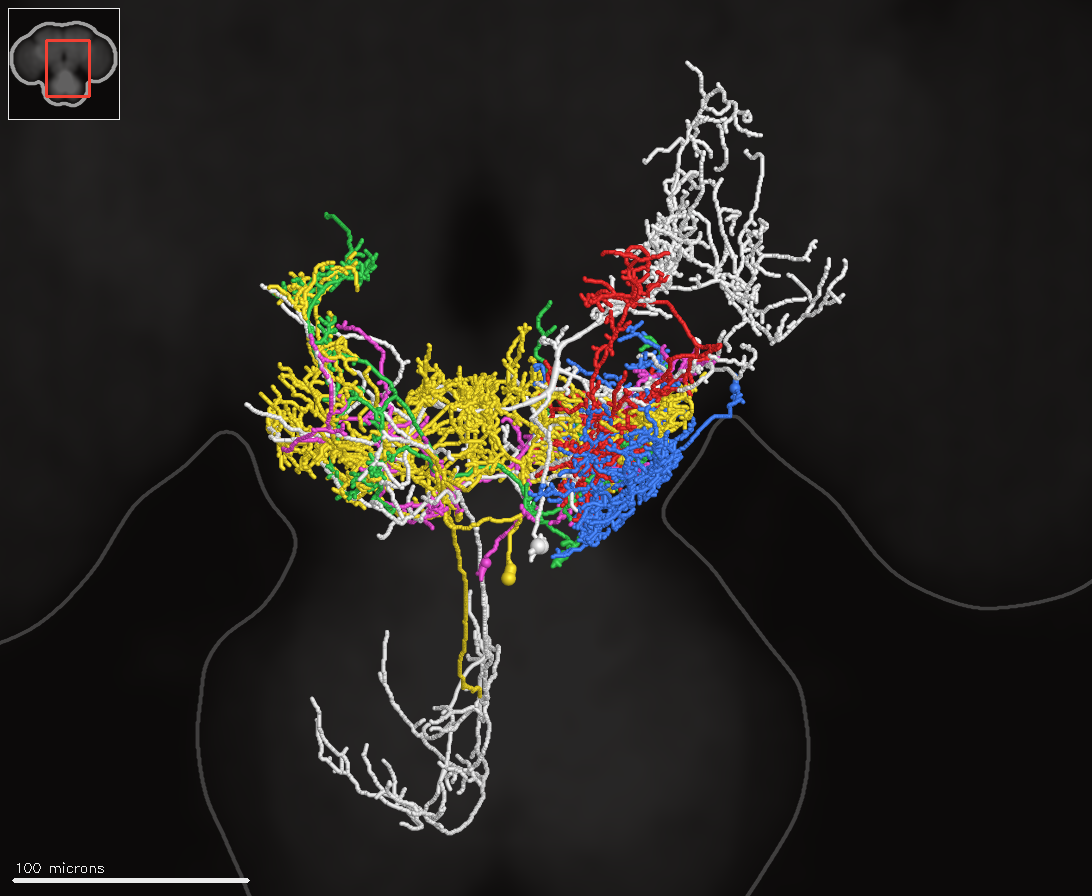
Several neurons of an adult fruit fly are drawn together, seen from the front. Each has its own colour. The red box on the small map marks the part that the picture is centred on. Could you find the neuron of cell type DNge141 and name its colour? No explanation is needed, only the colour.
white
